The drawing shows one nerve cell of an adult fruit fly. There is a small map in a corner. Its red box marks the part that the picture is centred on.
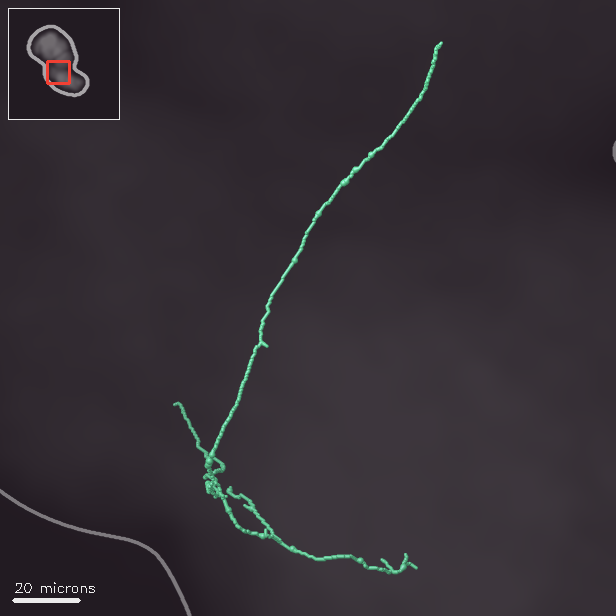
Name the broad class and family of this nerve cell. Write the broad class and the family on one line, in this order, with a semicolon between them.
sensory neuron entering the nerve cord; class mechanosensory tactile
